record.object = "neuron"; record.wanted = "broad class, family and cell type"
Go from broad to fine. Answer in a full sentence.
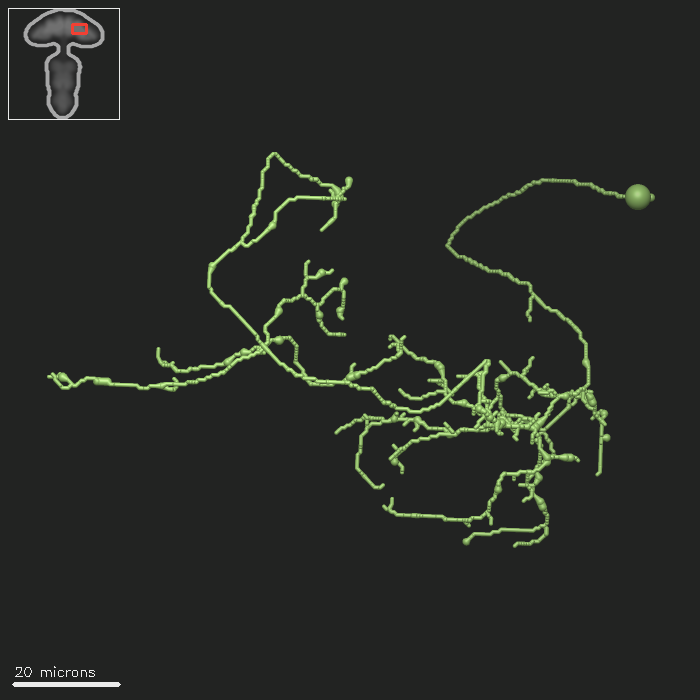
A central-brain intrinsic neuron of hemilineage VPNl&d1_dorsal, type CB1389.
